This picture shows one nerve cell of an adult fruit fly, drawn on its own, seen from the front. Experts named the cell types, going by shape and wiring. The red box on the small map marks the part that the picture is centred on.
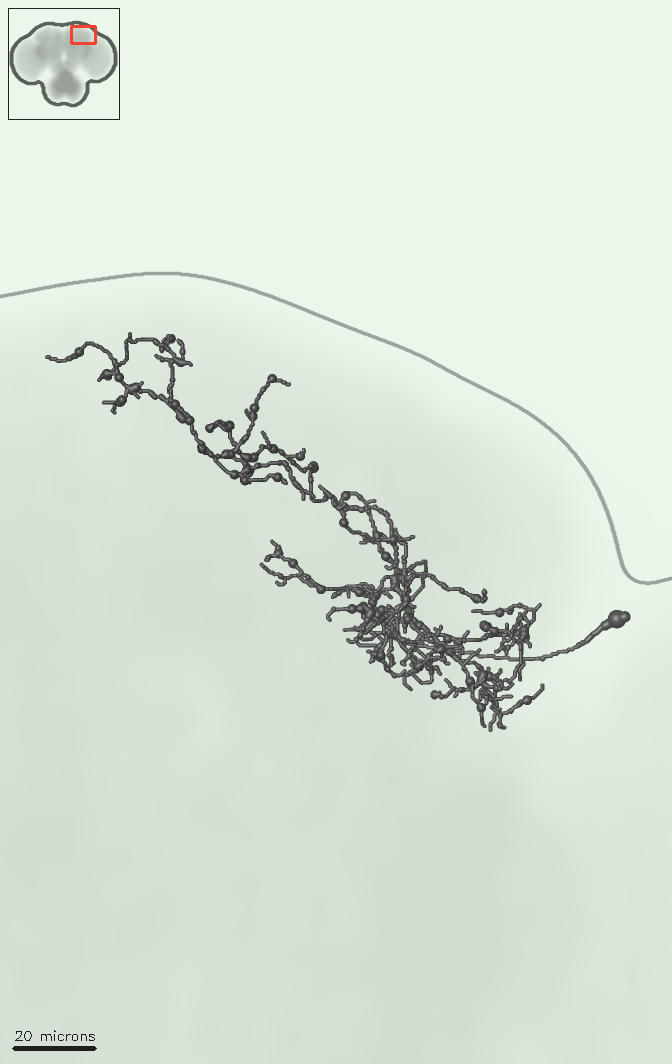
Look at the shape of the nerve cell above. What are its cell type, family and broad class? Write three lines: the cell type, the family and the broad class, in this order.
CB2026
hemilineage LHp1
central-brain intrinsic neuron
